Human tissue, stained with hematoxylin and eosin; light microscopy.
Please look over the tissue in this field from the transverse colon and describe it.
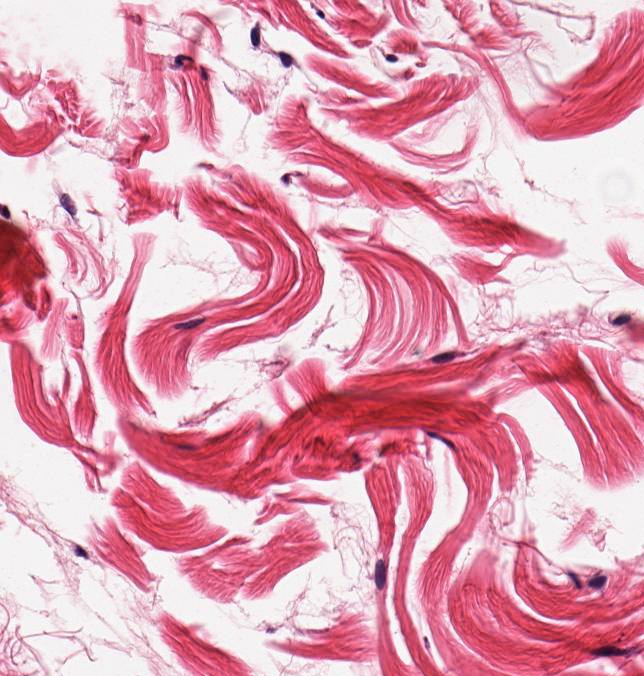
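You've got bundles of deep pink fibres filling the field, running in all sorts of directions and curving wavily along their length. Nuclei are few, just scattered here and there, and they're small, dark, elongated to oval.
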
